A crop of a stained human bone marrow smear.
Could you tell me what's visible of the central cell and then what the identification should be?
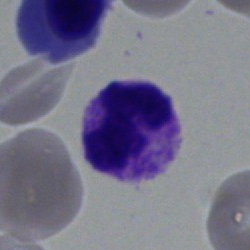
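Looking at the cell in the middle, I see an outline that is roughly round, with an edge that is slightly uneven. Most of the cell is taken up by a dark nucleus. The chromatin there stains deep purple and looks dense. What cytoplasm I can make out lies mainly toward the lower right, and it is pinkish-lilac. I'd name this cell a segmented neutrophil.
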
